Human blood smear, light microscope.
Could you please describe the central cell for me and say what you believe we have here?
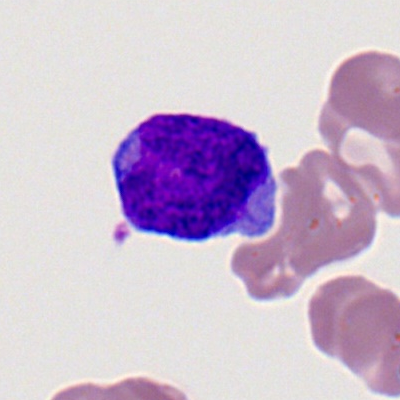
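A single unlobed nucleus occupies most of the cell, its chromatin dark purple and coarsely clumped. Cytoplasm is scant, visible only as narrow crescents at the upper left and lower right, and is pale blue. It is a lymphocyte.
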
